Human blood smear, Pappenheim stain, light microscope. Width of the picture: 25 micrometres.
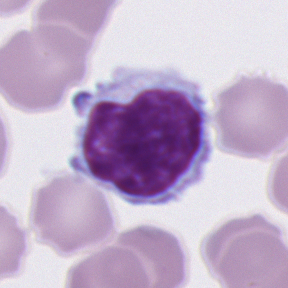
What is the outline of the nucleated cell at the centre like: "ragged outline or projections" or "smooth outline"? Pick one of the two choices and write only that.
Ragged outline or projections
